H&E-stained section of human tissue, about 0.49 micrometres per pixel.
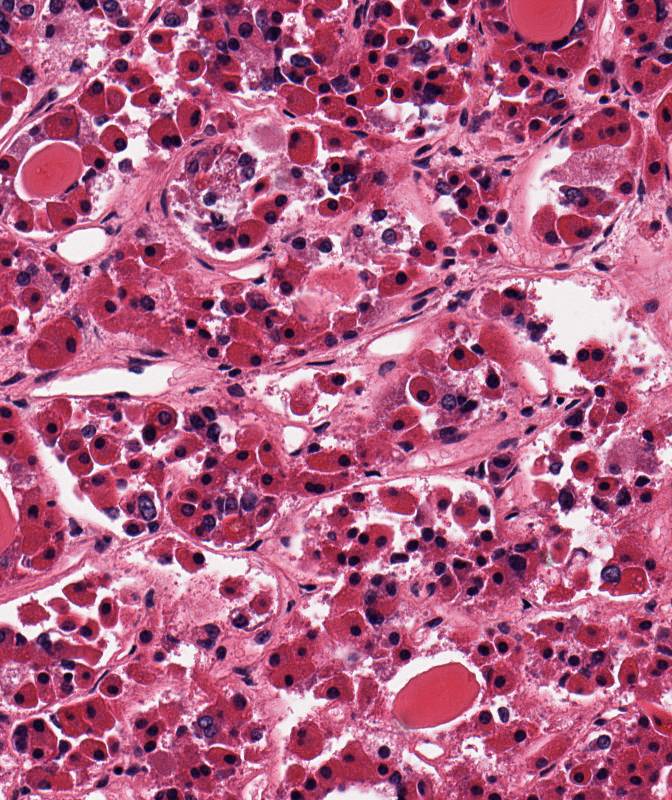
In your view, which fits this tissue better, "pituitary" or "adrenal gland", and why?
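This tissue is pituitary.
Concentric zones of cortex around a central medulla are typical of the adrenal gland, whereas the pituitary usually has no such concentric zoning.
Here the cells lie in rounded nests and cords, separated by thin, wavy strands of pale pink fibrous stroma that run across the field. Most have abundant, intensely bright red, granular cytoplasm. Their nuclei are small, round, dark and uniform, many sitting centrally. Elongated, spindle-shaped dark nuclei lie along the stromal strands.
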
